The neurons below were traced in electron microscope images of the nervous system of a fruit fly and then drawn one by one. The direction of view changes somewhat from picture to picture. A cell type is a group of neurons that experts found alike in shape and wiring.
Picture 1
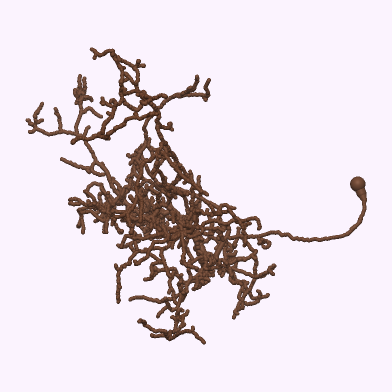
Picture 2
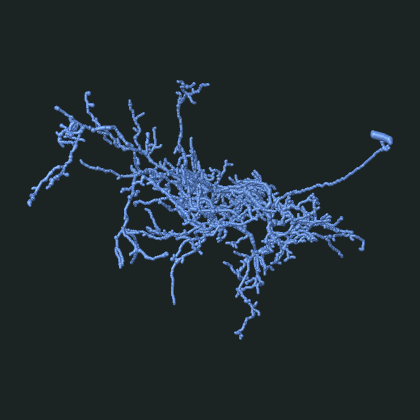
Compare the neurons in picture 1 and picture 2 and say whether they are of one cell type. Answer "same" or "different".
same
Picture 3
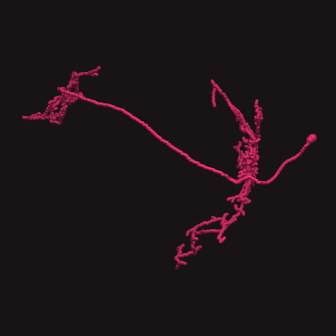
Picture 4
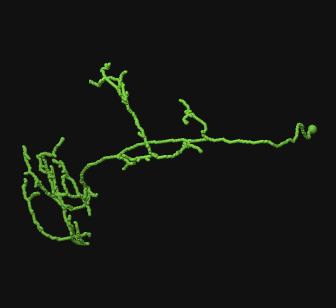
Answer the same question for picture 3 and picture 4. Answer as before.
different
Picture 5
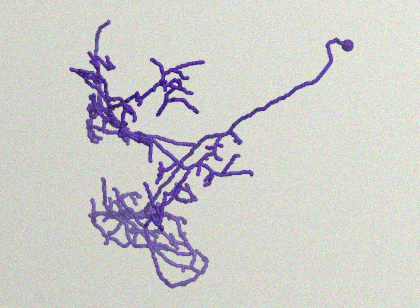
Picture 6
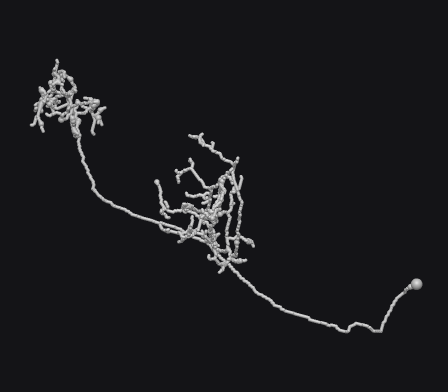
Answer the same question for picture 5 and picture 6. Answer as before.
different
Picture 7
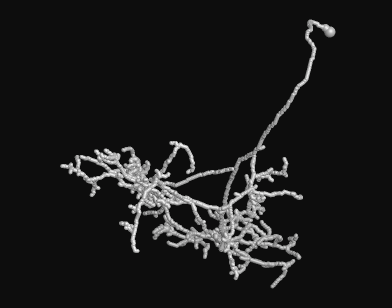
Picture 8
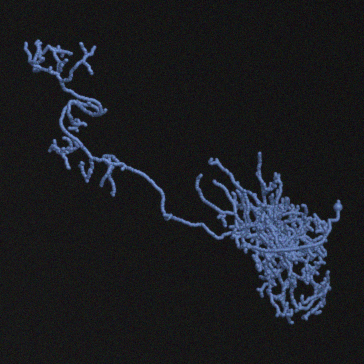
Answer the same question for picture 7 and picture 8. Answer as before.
different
